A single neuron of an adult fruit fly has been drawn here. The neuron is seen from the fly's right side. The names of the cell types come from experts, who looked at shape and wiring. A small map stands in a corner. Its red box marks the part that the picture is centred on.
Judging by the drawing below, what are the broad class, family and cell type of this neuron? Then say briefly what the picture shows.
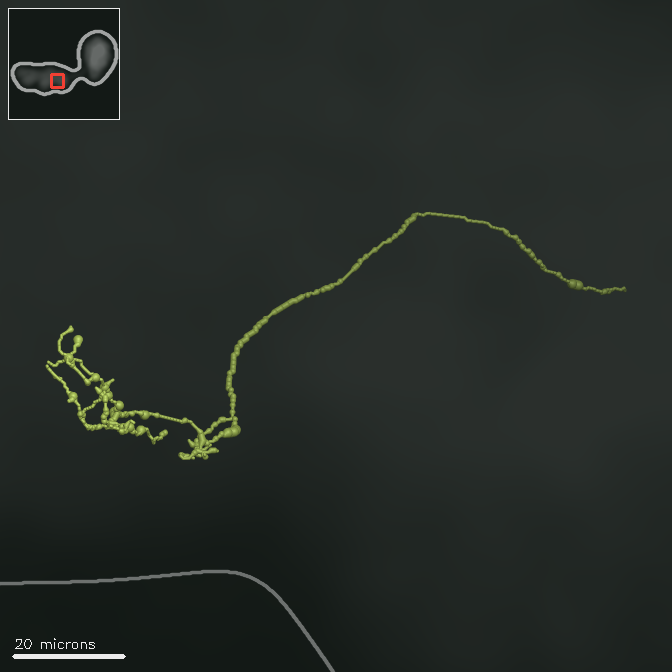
This is a sensory neuron entering the nerve cord. The name of its family is class gustatory. It is of cell type WG3. The drawing shows no cell body. From left to right in the picture it spans about 110 microns.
